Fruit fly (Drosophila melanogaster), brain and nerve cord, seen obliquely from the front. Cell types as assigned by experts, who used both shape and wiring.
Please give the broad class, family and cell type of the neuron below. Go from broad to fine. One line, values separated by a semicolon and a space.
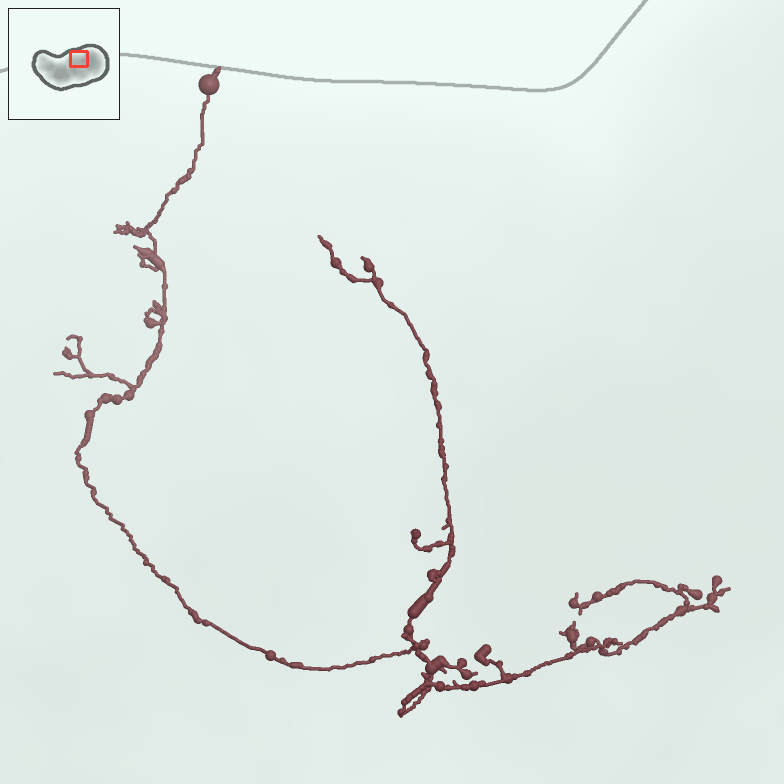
central-brain intrinsic neuron; class Kenyon Cell; KCa'b'-m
